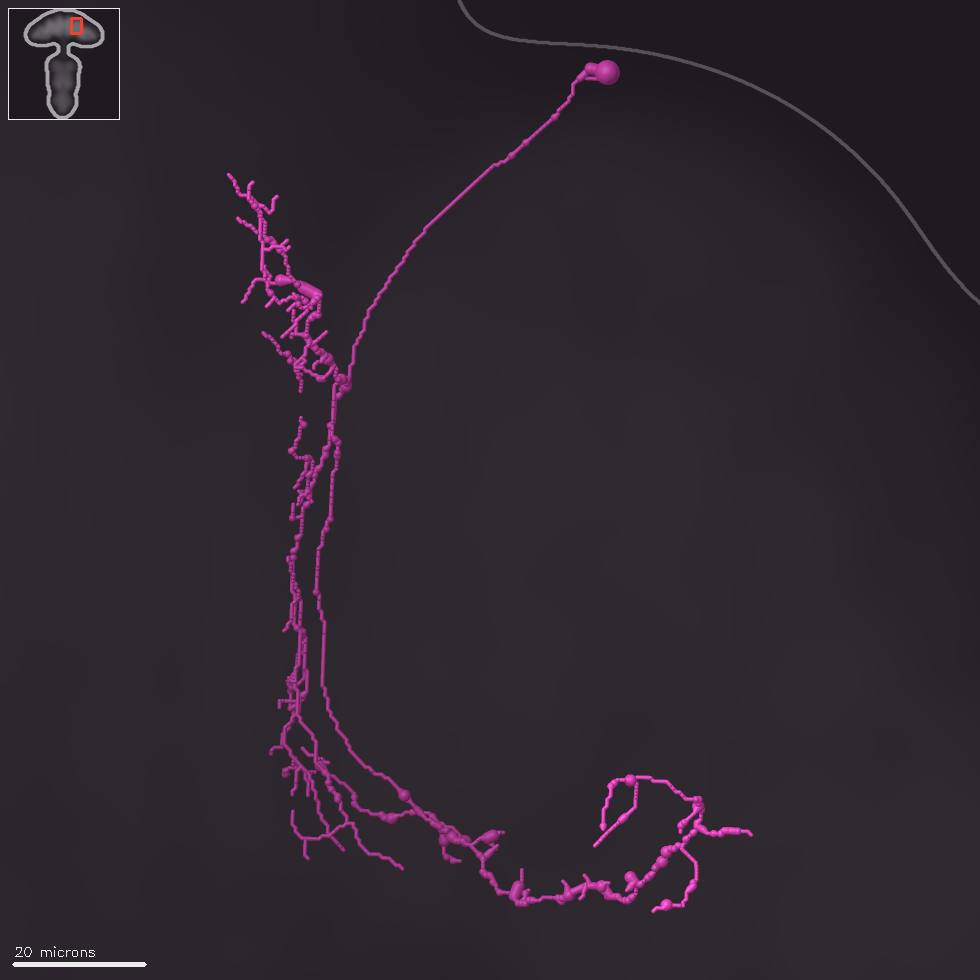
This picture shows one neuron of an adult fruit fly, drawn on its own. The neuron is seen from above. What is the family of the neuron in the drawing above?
hemilineage LALa1_posterior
